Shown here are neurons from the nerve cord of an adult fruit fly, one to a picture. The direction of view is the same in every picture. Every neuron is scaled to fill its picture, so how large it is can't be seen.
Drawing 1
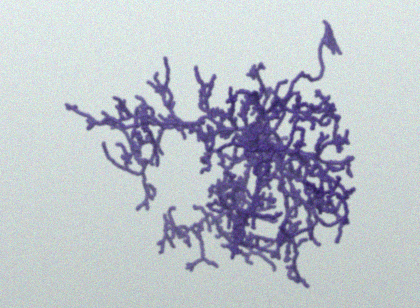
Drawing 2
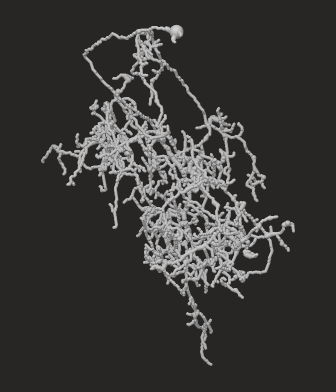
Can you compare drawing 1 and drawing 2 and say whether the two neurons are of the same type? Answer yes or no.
no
